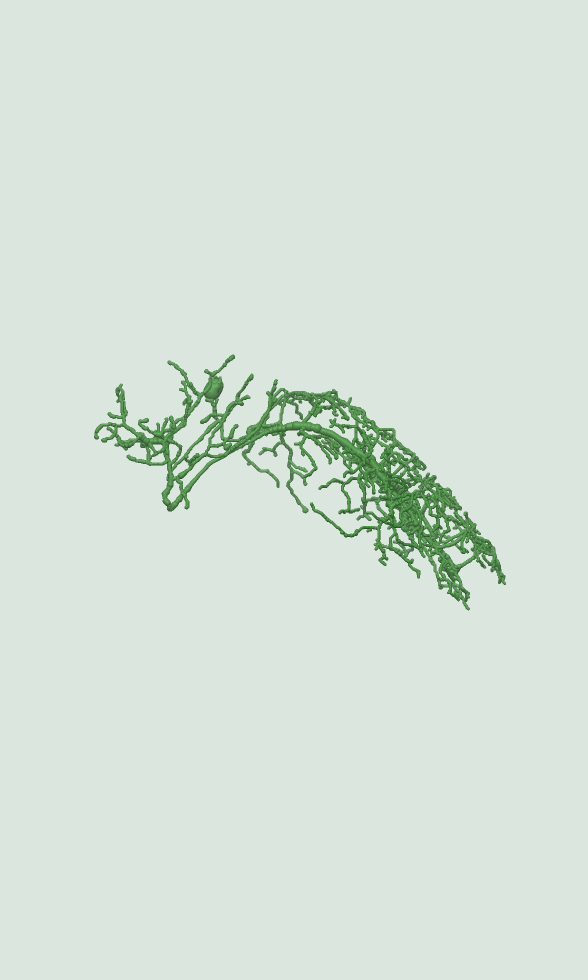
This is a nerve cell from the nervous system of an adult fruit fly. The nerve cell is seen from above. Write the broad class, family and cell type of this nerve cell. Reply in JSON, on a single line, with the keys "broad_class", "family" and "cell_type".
{"broad_class": "visual projection neuron", "family": "MeVP", "cell_type": "MeVP53"}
